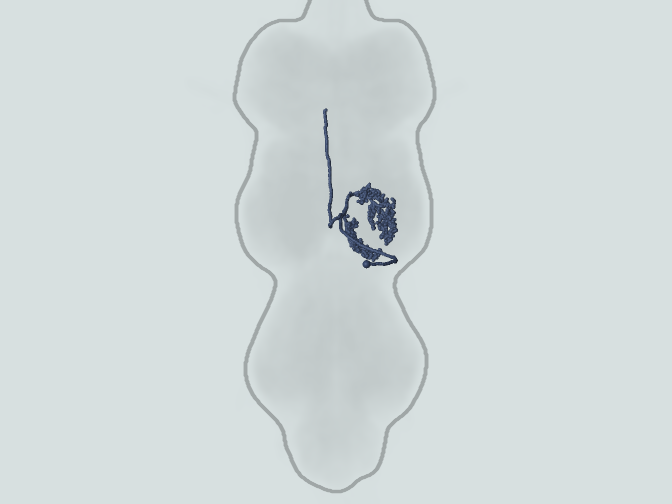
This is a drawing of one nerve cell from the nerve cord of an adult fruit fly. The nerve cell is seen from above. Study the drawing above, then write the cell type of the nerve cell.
IN23B041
